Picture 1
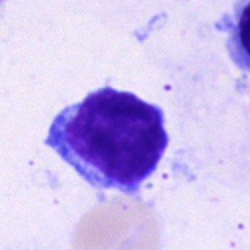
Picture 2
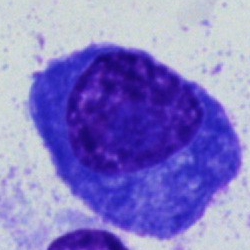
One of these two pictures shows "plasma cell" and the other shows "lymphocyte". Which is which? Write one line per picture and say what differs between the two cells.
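Picture 1 is a lymphocyte. A single unlobed nucleus fills most of the cell.
Picture 2 is a plasma cell. The cytoplasm is abundant and forms its widest band below and to the right of the nucleus.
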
